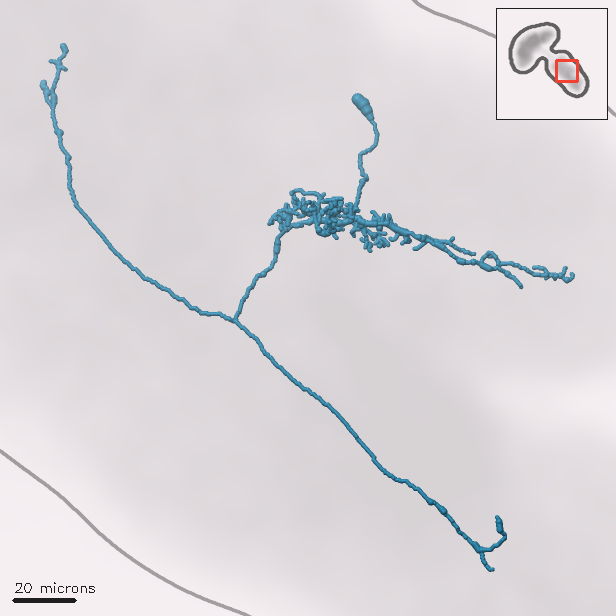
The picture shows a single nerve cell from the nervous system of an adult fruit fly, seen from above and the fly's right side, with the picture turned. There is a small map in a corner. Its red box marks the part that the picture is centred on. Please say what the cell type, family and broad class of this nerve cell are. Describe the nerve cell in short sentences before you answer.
It is in the nerve cord and does not reach the brain. Its cell body lies at the top of the picture. By the scale bar it is about 180 microns wide in this view. It is of cell type IN10B028. Its family is hemilineage 10B. This is a nerve-cord intrinsic neuron.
